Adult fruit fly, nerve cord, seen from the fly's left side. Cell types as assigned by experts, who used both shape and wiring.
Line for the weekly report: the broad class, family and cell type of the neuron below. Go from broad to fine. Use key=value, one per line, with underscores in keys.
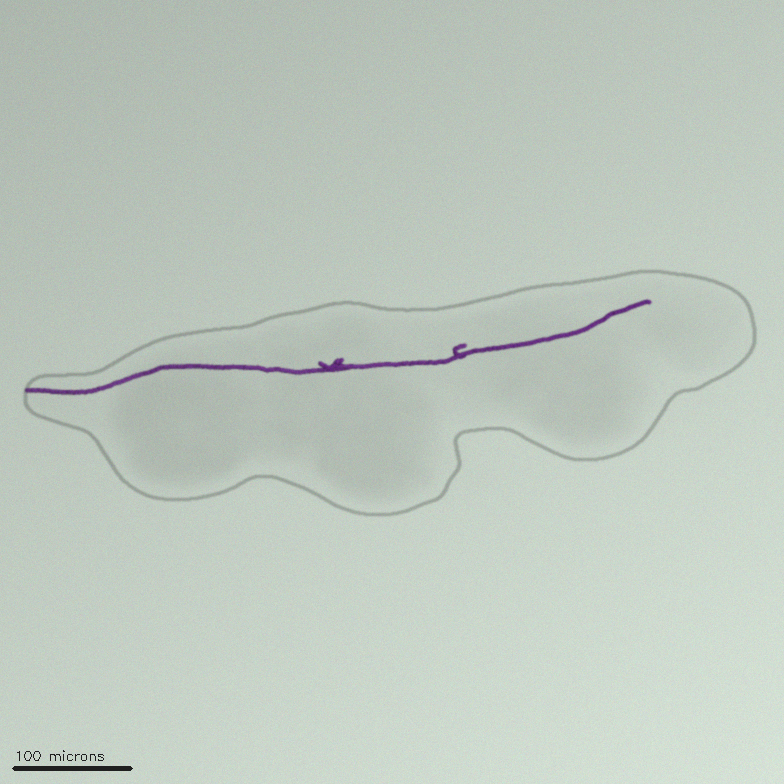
broad_class=sensory neuron ascending to the brain
family=class mechanosensory proprioceptive
cell_type=SApp08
